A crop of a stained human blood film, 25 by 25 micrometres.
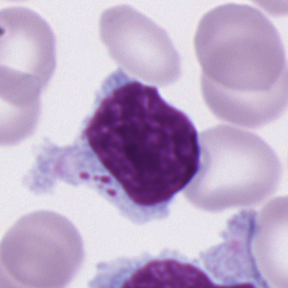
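Large granular lymphocyte in a stained smear of human peripheral blood, at the centre of the field. The nucleus is a single rounded mass without separate lobes, about 11 by 9 micrometres, with dark purple, coarsely clumped chromatin. The cytoplasm is pale greyish-blue, and a small cluster of red-purple granules lies in it below and to the left of the nucleus.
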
